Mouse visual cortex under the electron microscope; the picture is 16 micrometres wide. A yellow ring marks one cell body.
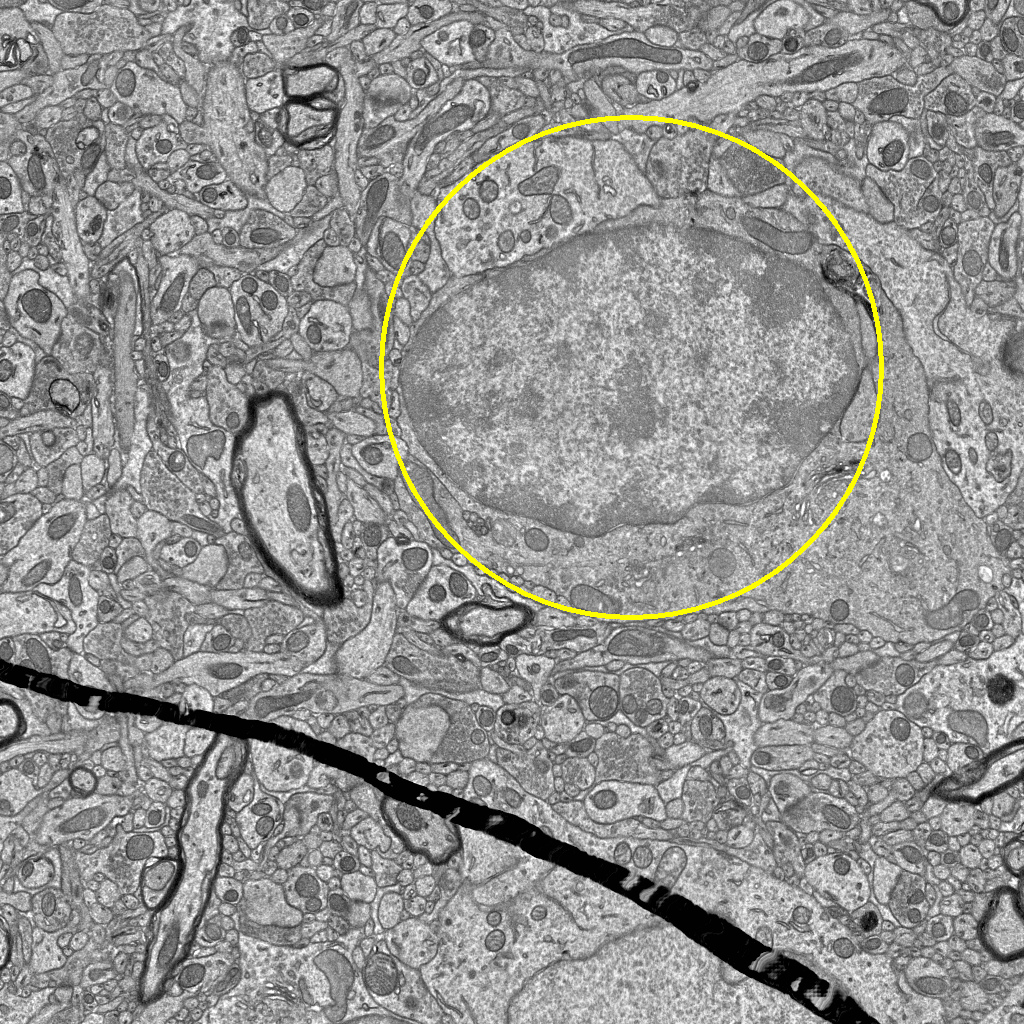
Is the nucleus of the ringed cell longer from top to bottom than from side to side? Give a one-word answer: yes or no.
No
